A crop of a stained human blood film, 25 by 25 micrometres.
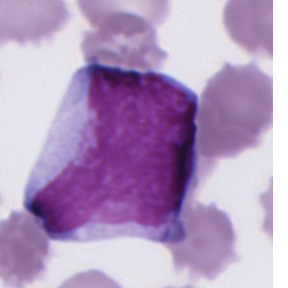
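Myeloblast in a stained smear of human peripheral blood. The cell outline is angular and roughly four-sided, with straight edges and corners. Its nucleus, angular and roughly square, follows those straight edges and fills most of the cell. No granules are visible in the cytoplasm.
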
